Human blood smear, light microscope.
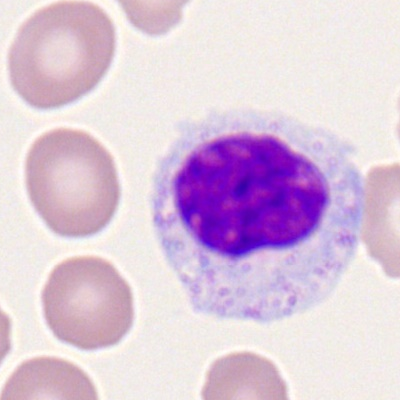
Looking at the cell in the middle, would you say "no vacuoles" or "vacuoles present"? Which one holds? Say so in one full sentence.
No vacuoles can be seen in the cytoplasm of this cell.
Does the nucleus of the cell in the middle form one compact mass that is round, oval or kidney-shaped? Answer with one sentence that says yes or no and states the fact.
Yes, there is a single compact nucleus of round, oval or kidney shape in the cell.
